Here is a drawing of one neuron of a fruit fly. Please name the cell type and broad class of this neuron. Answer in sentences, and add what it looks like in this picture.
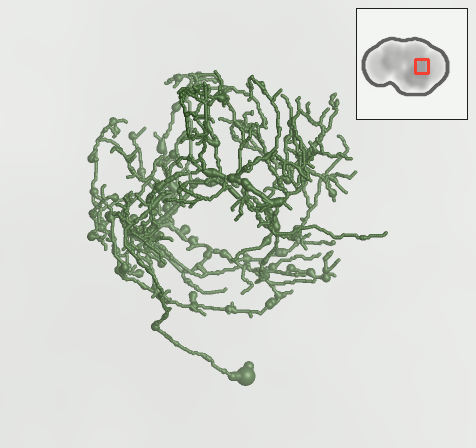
Its cell type is INXXX473. It is a nerve-cord intrinsic neuron. The cell body can be seen at the bottom of the picture. As drawn here it is about as wide as it is tall.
